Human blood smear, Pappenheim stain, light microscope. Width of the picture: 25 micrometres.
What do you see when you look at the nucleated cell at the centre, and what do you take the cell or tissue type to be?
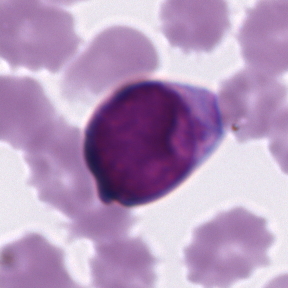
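Start with the shape: the cell is oval and narrows toward its right side. The nucleus fills most of it and lies toward the left. Search the cytoplasm and you will find no distinct granules. Around it, the red cells have crenated, spiky edges. This cell is a myeloblast.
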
